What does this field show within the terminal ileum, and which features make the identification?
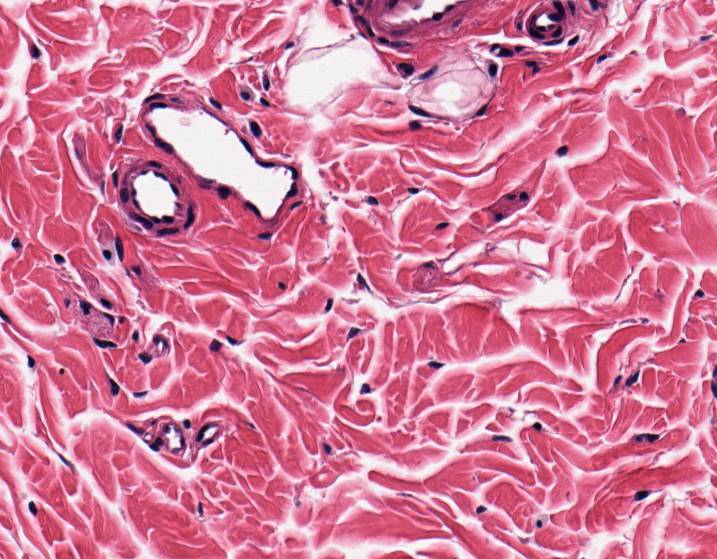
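That's dense connective tissue. The bundles are densely packed, deeply eosinophilic and run in many different directions, with sparse, small, dark, flattened nuclei scattered between them.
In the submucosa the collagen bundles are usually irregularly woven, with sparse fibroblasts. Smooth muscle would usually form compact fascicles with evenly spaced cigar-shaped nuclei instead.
Upper left, there's a small thick-walled vessel with a round open lumen, and just right of it a thin-walled one with an elongated empty lumen.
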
